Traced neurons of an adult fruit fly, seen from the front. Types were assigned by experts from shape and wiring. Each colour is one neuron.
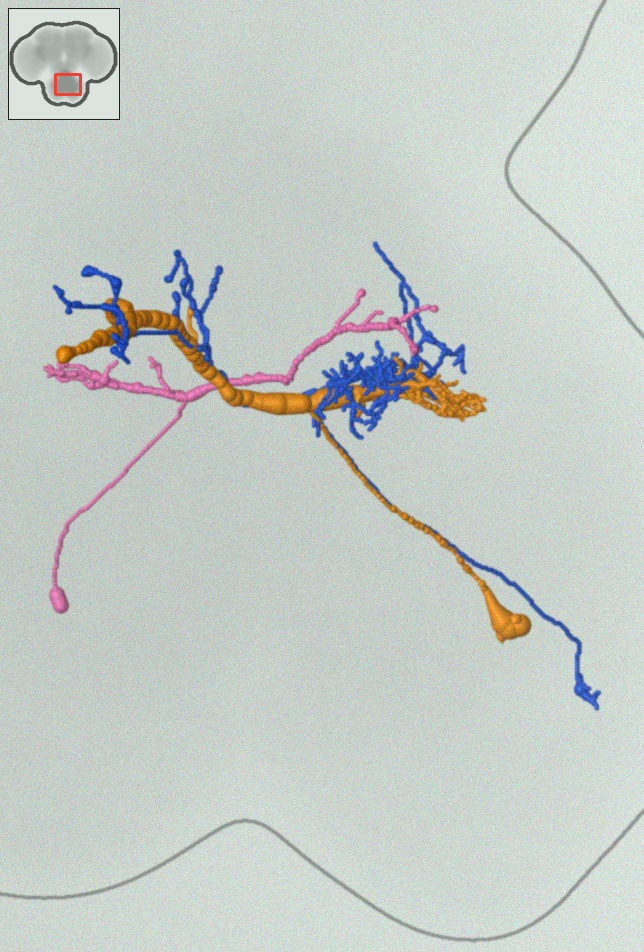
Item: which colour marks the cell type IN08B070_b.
pink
